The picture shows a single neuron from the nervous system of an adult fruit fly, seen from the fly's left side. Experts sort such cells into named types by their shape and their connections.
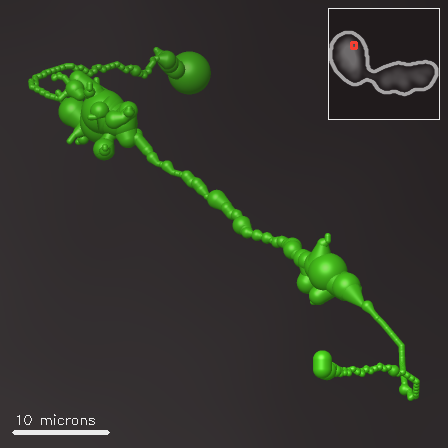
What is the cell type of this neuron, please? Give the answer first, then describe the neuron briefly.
It is of cell type Tm1. This is an optic-lobe intrinsic neuron. The cell body can be seen at the top of the picture. By the scale bar it is about 40 microns wide in this view.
